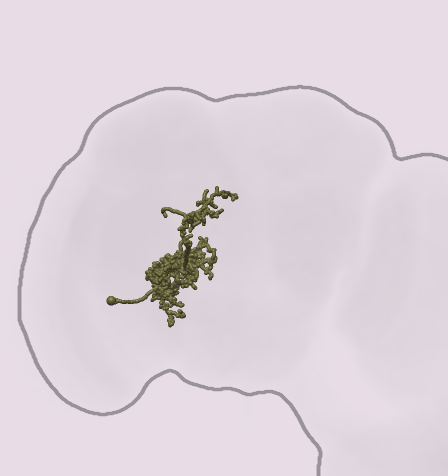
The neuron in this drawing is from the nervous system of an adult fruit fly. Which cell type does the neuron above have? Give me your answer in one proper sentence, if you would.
Under cell type classification, the neuron is CB0629.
